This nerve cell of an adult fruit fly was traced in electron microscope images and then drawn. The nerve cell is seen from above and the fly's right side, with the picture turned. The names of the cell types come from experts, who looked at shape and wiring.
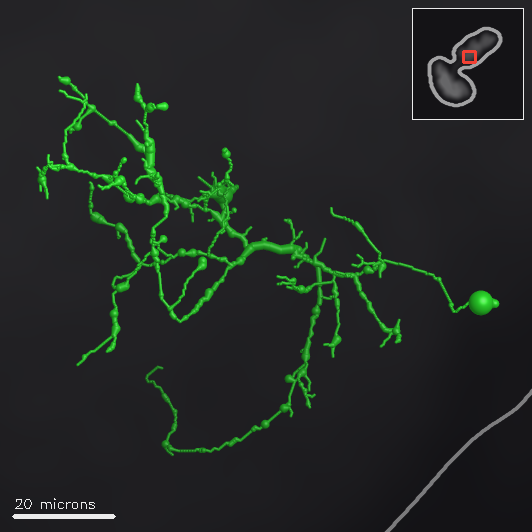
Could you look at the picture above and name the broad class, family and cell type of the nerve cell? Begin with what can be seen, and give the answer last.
The cell body can be seen on the right of the picture. From left to right in the picture it spans about 90 microns. The picture shows dozens of branch ends. It is a nerve-cord intrinsic neuron. The family is hemilineage 20A.22A. Its cell type is IN20A.22A076.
